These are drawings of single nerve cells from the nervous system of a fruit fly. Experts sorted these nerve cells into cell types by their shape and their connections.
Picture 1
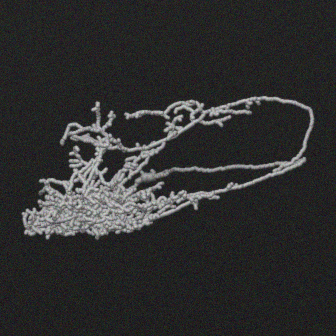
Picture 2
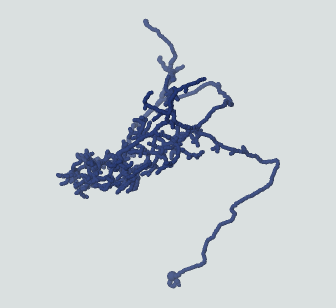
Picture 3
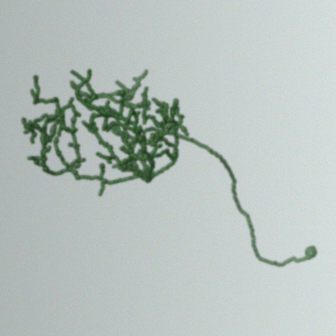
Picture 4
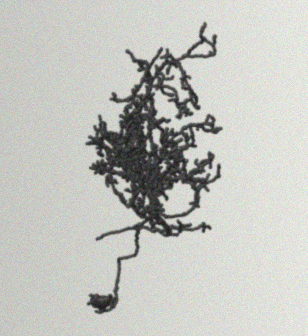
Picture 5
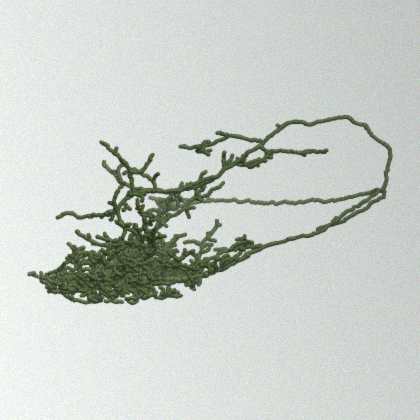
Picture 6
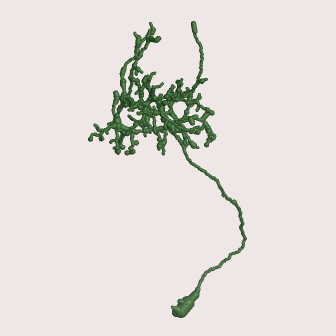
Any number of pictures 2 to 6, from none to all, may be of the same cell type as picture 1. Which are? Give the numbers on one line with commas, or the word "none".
4, 5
